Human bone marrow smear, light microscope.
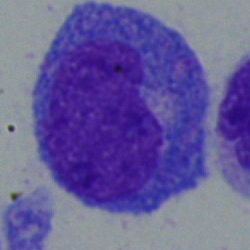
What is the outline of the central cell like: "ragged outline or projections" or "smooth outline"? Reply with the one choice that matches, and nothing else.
Ragged outline or projections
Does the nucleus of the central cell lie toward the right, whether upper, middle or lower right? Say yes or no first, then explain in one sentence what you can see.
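No. The nucleus lies off-centre, toward the left of the cell.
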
